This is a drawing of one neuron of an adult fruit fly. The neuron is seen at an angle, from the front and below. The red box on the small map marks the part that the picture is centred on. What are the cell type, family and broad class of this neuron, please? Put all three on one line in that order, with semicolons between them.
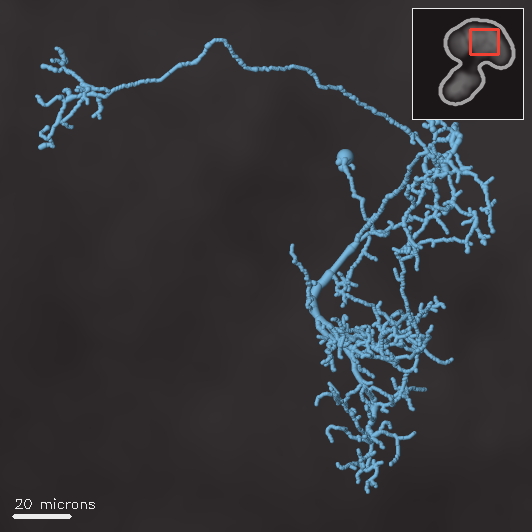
LAL143; hemilineage SMPpv2_ventral; central-brain intrinsic neuron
